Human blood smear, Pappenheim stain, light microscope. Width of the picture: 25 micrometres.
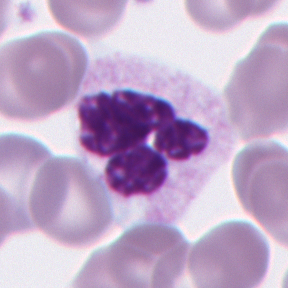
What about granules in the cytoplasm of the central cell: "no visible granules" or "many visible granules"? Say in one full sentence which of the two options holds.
This cell has a cytoplasm with many visible granules.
